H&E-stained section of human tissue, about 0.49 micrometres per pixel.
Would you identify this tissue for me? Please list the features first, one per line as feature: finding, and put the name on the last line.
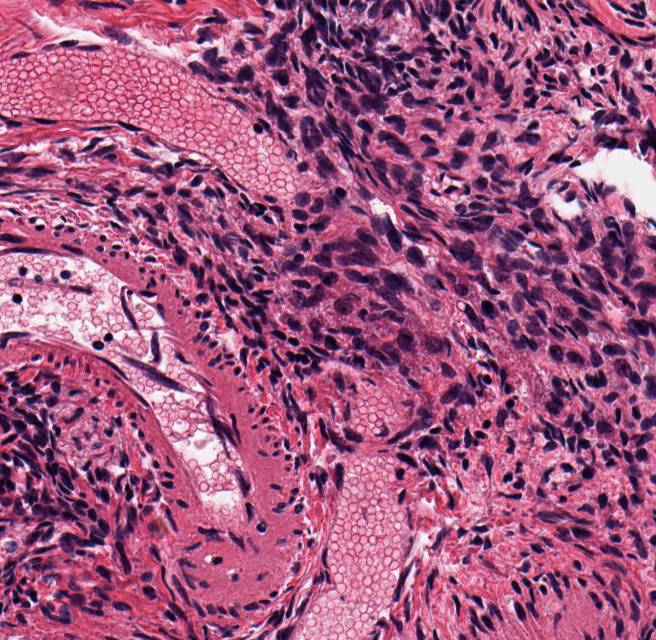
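Cells: crowded
Nuclei: dark-staining, oval to spindle-shaped
Cytoplasm: scant, with poorly defined borders
Nuclear variation: differing size and shape; some plump, irregular nuclei centrally
Pale bands: curving, pink, with a fine honeycomb of small round spaces
Name: ovary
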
